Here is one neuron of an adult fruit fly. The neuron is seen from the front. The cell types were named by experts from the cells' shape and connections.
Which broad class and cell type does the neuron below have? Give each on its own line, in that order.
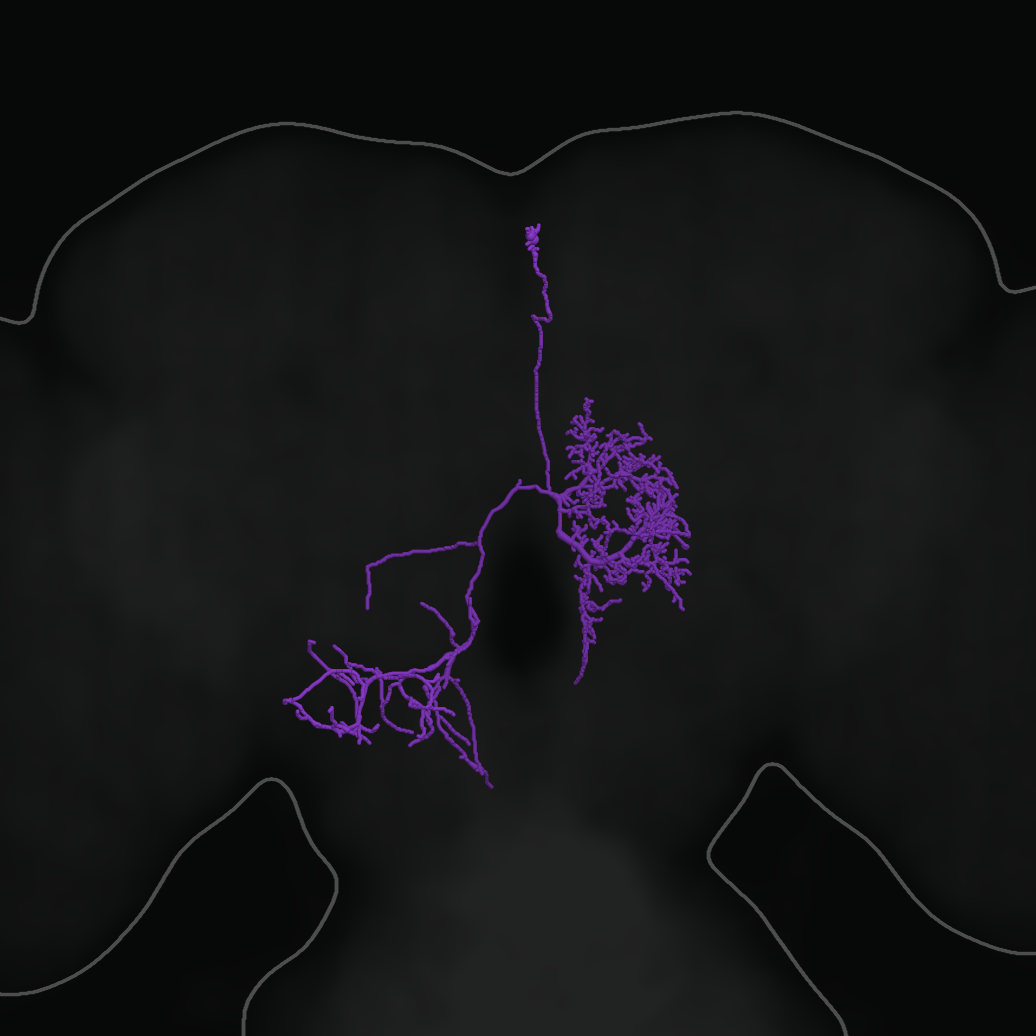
central-brain intrinsic neuron
PS126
